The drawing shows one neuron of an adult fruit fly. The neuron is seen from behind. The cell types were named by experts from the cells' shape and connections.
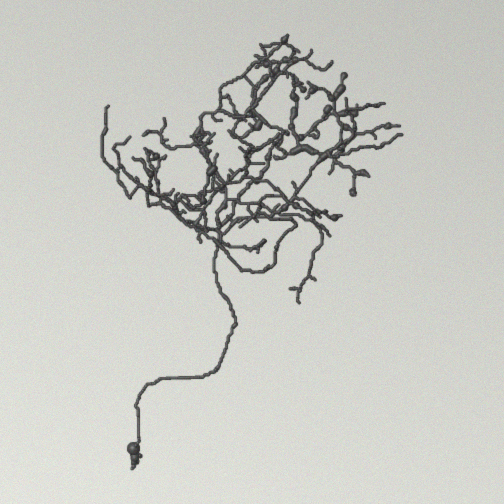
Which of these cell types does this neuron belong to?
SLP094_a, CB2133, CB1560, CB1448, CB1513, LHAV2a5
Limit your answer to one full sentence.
This neuron counts as a member of the cell type CB1513.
